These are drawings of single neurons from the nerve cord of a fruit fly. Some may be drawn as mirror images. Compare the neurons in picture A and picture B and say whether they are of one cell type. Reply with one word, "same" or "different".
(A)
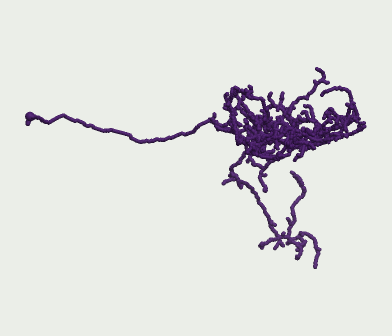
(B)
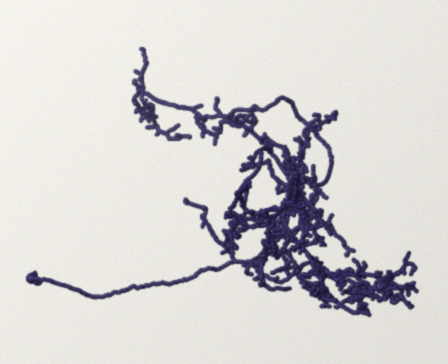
same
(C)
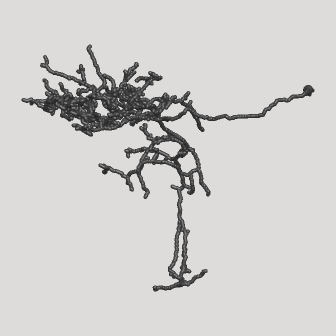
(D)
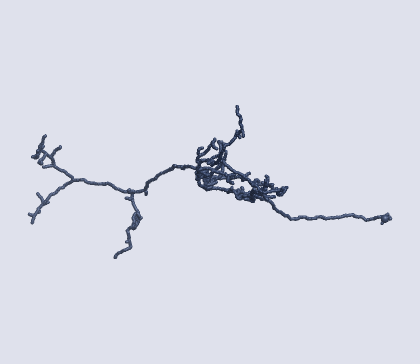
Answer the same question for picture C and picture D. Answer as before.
same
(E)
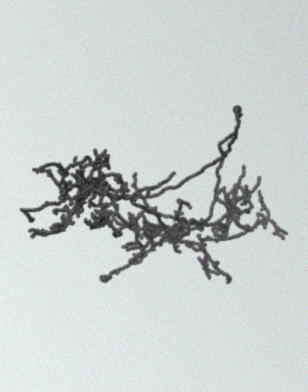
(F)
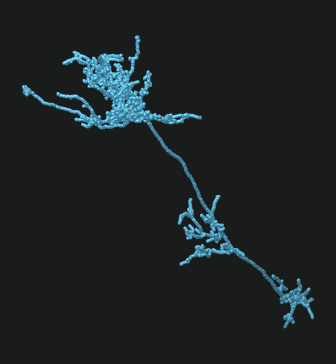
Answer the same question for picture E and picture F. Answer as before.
same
